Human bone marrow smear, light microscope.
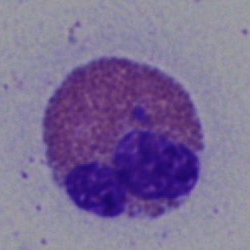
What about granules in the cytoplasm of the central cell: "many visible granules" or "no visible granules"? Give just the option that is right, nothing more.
Many visible granules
